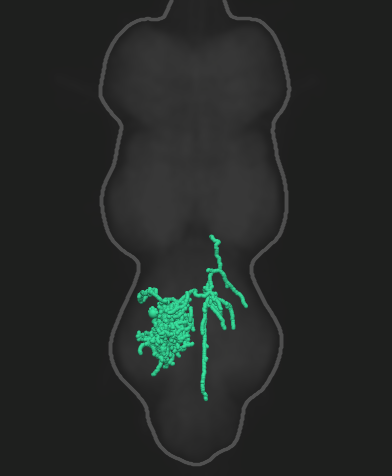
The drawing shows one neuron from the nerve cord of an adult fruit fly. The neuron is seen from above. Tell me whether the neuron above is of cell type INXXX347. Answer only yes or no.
no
